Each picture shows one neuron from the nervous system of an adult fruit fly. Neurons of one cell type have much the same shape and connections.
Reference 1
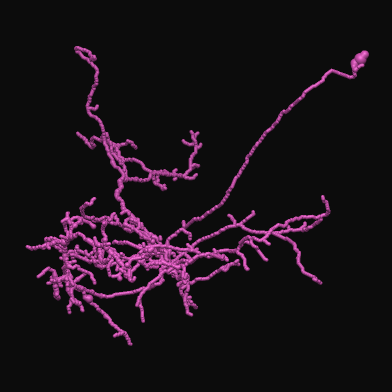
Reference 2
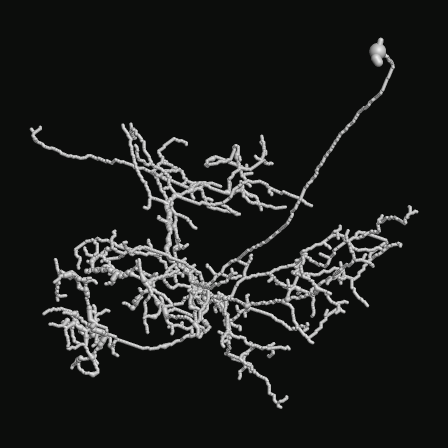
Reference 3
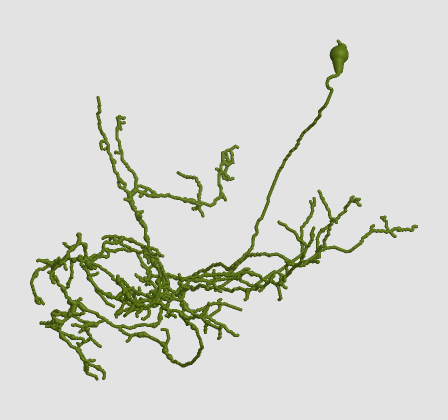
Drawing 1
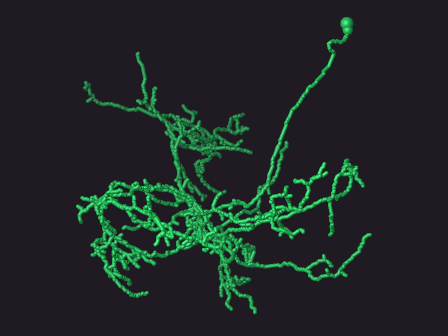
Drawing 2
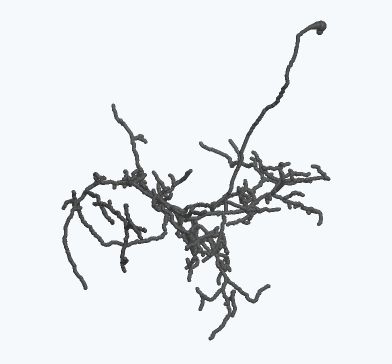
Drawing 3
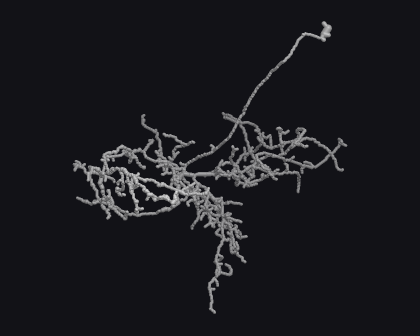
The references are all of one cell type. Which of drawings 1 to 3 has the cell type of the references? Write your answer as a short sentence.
The neuron in drawing 1 is of the same cell type.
